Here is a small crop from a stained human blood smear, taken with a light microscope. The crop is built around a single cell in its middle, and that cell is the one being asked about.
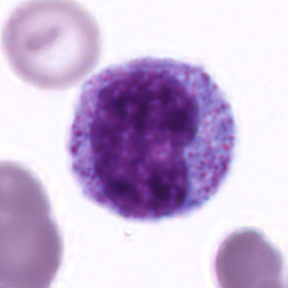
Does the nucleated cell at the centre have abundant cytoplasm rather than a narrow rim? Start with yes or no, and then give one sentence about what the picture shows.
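No. The nucleus fills most of the cell, leaving a rim of cytoplasm that is widest on the right.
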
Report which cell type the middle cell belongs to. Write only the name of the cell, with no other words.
myelocyte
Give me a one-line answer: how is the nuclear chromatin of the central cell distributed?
The chromatin in this nucleus is coarsely clumped.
